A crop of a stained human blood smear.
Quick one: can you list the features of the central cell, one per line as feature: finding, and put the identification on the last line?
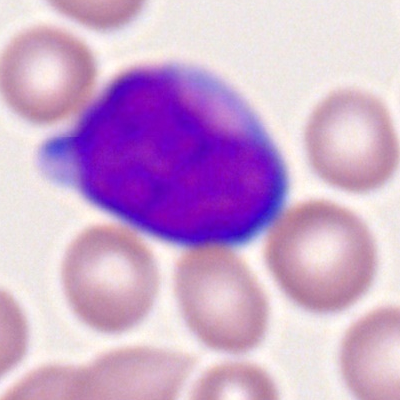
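Outline: oval rather than round
Nucleus: fills almost the whole cell
Cytoplasmic granules: none visible
Cytoplasmic vacuoles: none seen
Name: myeloblast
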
